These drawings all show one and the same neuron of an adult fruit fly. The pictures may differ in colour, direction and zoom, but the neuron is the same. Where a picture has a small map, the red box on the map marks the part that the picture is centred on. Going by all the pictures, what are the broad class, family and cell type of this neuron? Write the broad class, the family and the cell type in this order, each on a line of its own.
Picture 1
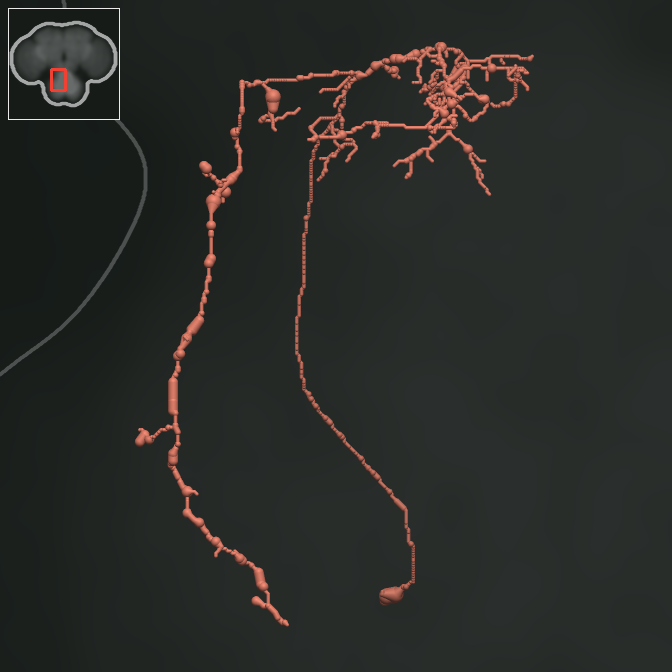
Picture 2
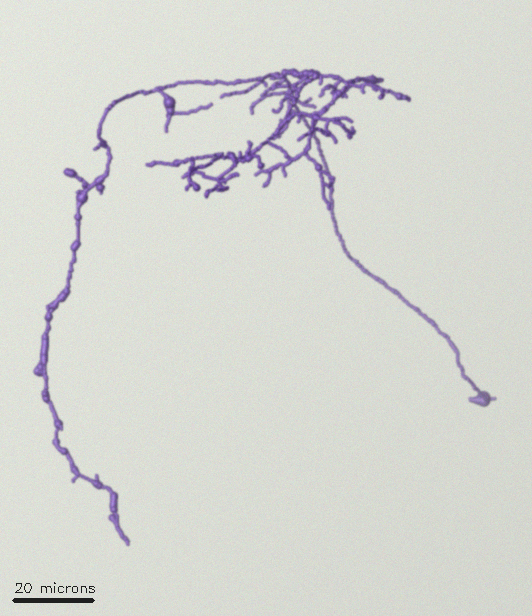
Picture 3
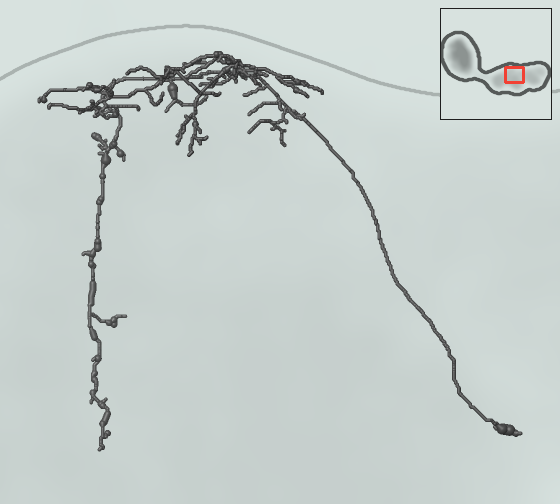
nerve-cord intrinsic neuron
hemilineage 03B
IN03B071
